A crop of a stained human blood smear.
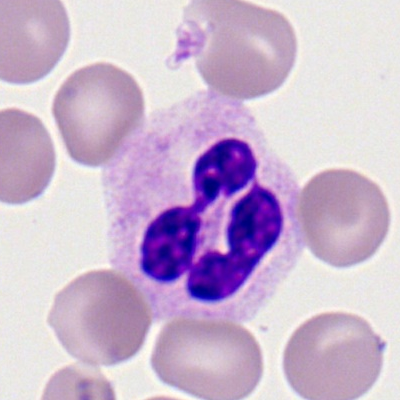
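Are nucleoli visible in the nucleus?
No, none can be seen.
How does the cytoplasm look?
It is abundant and pale pinkish-lilac, with fine lilac granules scattered evenly through it and no vacuoles.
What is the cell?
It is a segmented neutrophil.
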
